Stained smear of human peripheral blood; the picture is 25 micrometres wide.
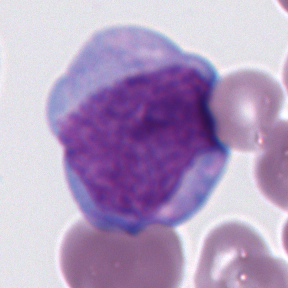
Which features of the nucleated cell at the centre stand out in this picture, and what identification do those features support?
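An irregular, somewhat angular rather than smoothly round outline encloses a cell about 19 by 16 micrometres. The chromatin is finely granular and evenly spread, without coarse dark clumps. The pale blue cytoplasm is widest at upper left and narrowest at right, where the nucleus nearly reaches the cell edge. It is an atypical promyelocyte.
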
